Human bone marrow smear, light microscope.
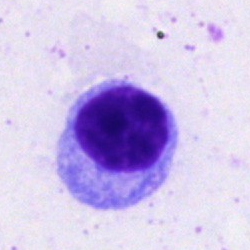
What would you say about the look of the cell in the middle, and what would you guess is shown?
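The cell has a round to slightly oval outline with a smooth edge. Its cytoplasm stains blue and forms a rim that is widest below the nucleus. The nuclear chromatin is dense and stains dark purple. This cell is a lymphocyte.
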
